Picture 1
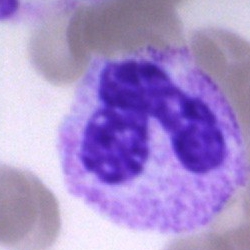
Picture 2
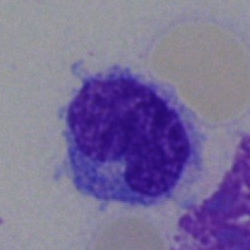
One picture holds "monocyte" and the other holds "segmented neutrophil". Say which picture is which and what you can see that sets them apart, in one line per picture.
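Picture 1 is a segmented neutrophil. The cytoplasm is abundant and pale pinkish-lilac.
Picture 2 is a monocyte. The nucleus fills most of the cell, leaving a narrow to moderate rim of cytoplasm.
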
